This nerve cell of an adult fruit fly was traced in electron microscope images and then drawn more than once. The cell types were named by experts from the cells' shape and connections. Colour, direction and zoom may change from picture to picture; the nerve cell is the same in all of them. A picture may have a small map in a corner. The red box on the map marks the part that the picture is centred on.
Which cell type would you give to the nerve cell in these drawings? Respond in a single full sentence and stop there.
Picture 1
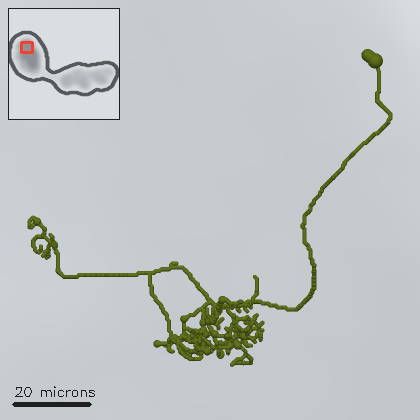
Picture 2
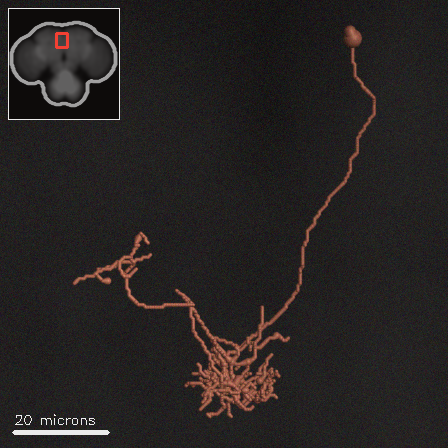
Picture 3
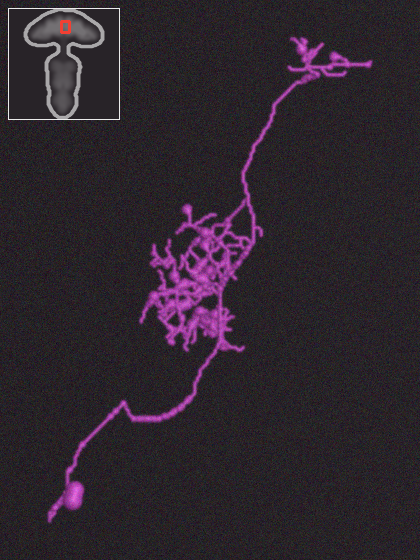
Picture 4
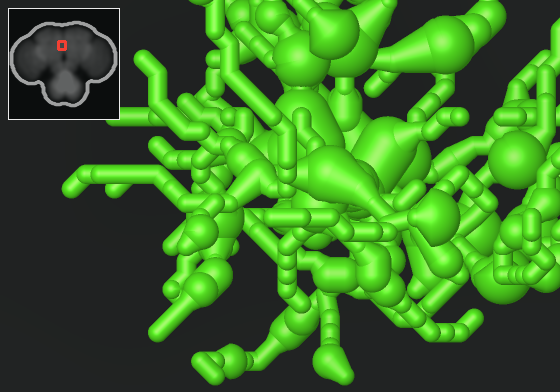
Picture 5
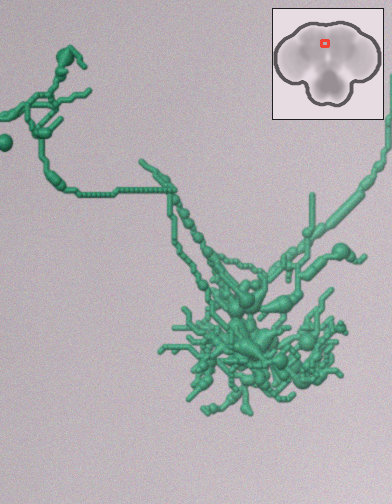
The cell type FC1D is the type of this nerve cell.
